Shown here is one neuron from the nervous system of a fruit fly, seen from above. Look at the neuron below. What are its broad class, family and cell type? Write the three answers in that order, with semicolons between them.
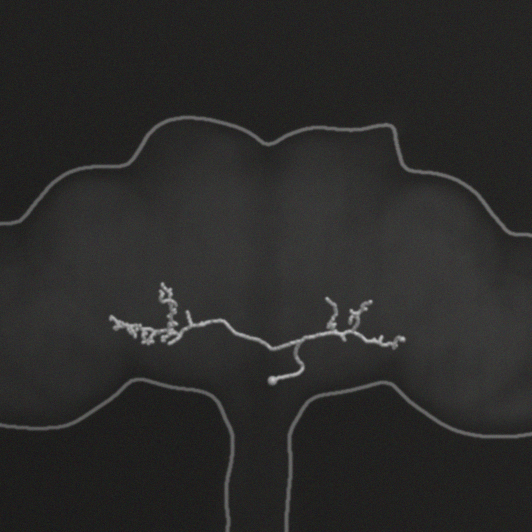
central-brain intrinsic neuron; hemilineage DM6_posterior; CB2229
